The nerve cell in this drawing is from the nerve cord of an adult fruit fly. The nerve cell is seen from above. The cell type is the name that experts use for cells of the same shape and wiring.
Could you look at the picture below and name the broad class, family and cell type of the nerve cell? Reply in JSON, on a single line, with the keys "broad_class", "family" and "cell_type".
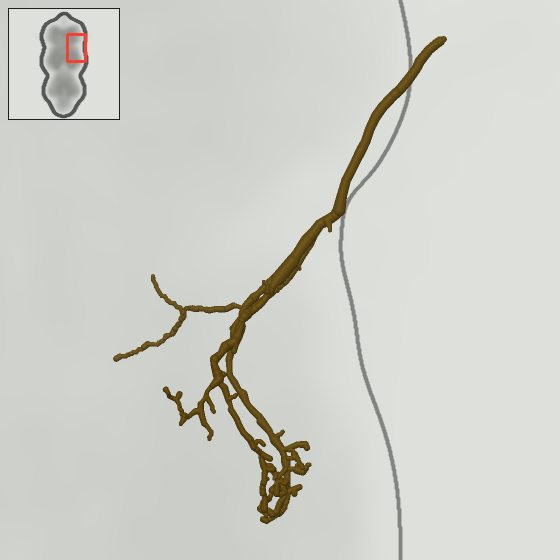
{"broad_class": "sensory neuron entering the nerve cord", "family": "class mechanosensory proprioceptive", "cell_type": "SNpp38"}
